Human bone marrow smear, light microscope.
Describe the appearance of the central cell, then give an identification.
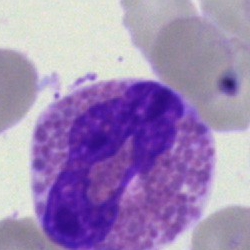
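Smooth, roughly round outline. Nucleus a thick curved band looping around a pale central area; no nucleoli visible. Cytoplasm filled with numerous reddish-purple granules. Eosinophil.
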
